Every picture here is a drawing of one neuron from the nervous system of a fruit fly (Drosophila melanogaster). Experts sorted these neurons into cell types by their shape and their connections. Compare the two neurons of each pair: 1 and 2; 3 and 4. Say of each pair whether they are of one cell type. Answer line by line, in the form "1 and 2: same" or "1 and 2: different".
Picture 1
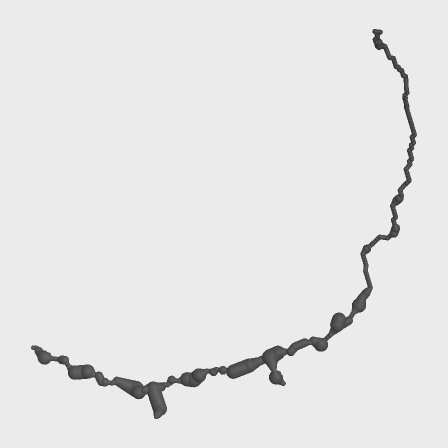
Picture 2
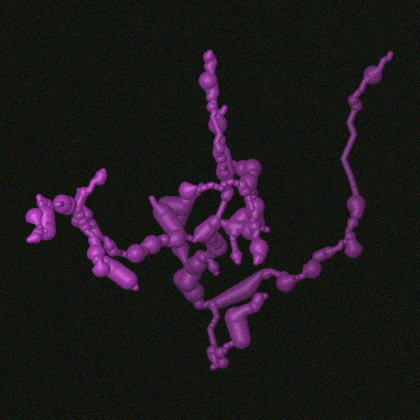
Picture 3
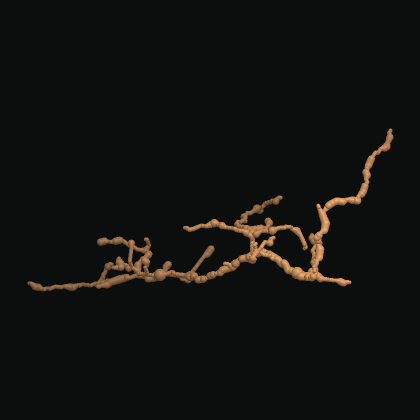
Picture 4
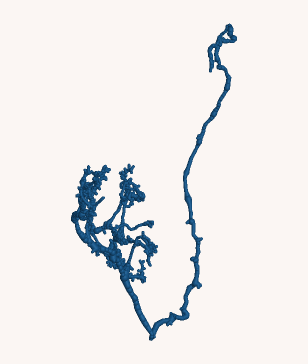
1 and 2: different
3 and 4: same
